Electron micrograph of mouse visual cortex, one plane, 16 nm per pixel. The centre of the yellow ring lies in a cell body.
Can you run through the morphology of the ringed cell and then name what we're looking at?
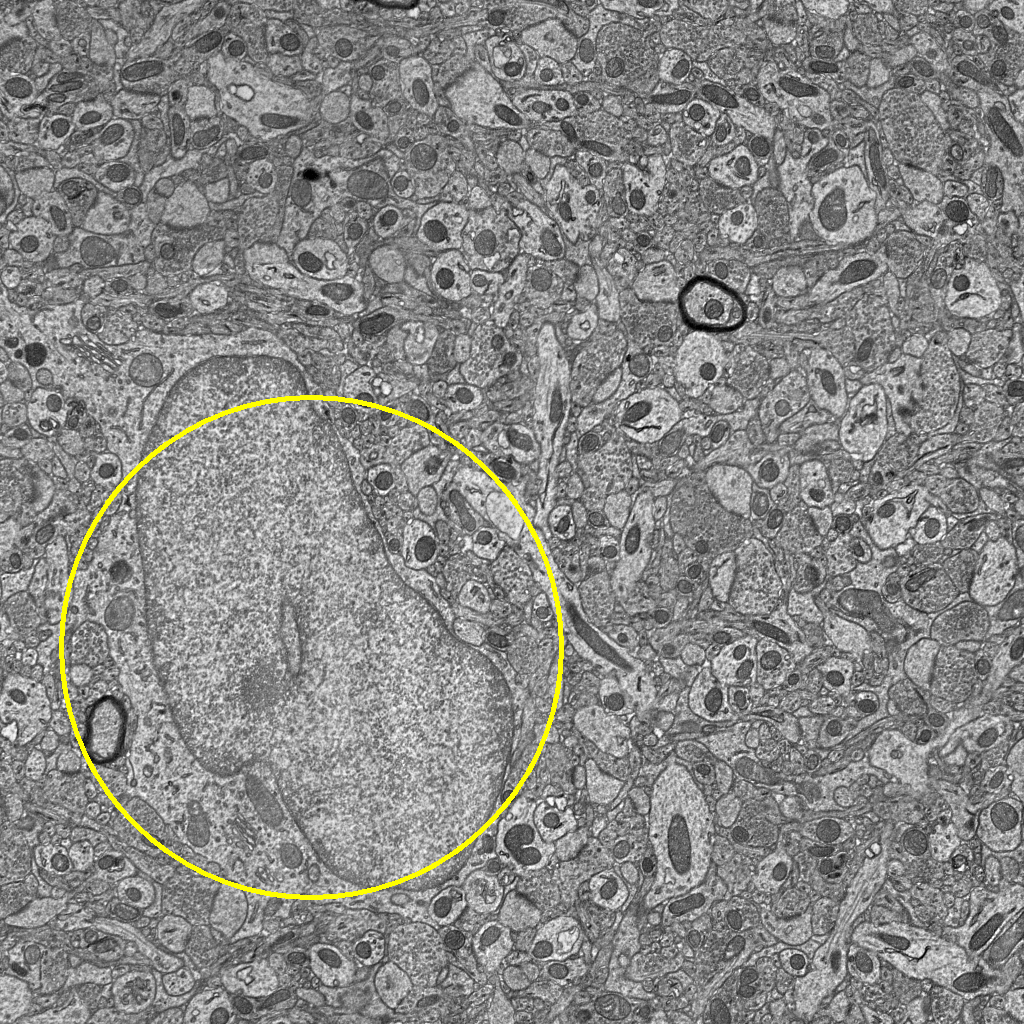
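A narrow, slit-like infolding of the envelope runs vertically near the centre of the nucleus. Chromatin is finely granular and evenly spread, lacking large dark clumps. Below the lower left of the nucleus, a small stack of parallel membranes lies in the cytoplasm. The cell is an astrocyte.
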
